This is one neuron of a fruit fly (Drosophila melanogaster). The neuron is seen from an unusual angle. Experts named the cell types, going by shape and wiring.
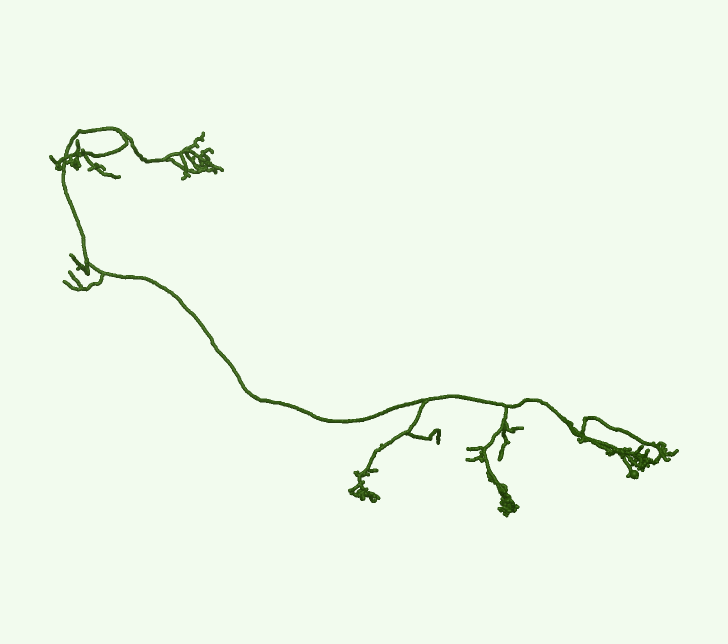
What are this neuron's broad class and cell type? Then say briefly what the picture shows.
It is an ascending neuron. Its cell type is ANXXX127. The cell body is at the lower right of the picture. In this view it is wider than it is tall.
